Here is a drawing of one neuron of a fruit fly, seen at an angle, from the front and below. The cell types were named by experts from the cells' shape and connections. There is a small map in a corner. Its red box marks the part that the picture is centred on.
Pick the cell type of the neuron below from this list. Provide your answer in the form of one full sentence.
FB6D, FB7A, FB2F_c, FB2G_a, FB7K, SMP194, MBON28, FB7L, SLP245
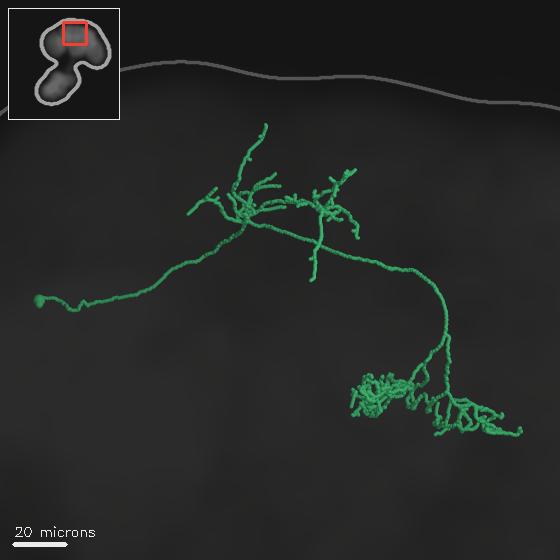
The neuron is categorized under cell type FB2G_a.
